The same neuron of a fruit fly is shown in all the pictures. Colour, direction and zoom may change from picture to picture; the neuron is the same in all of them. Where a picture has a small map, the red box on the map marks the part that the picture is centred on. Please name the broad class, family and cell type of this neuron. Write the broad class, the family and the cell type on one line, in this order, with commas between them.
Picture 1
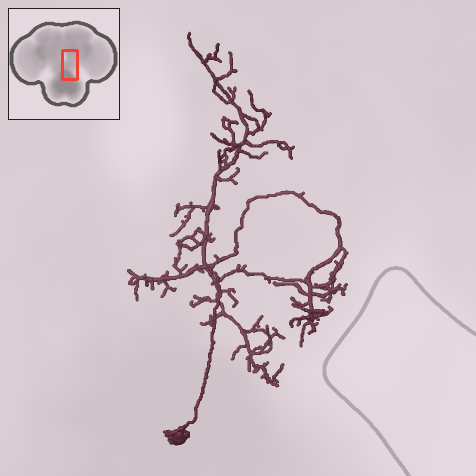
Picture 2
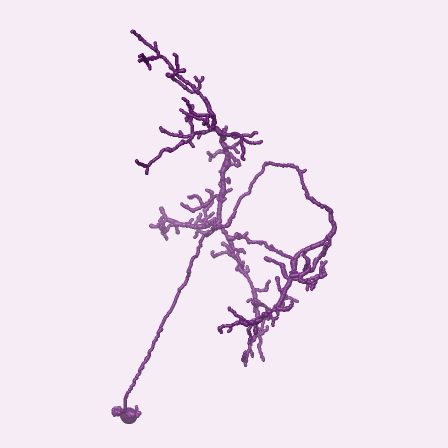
central-brain intrinsic neuron, hemilineage MX3, GNG146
